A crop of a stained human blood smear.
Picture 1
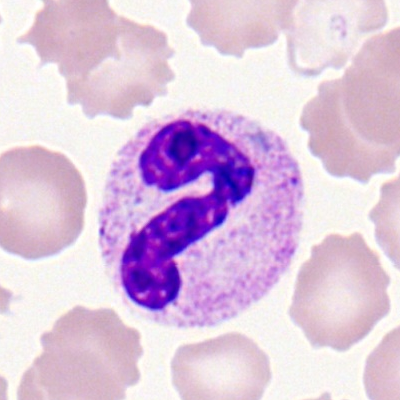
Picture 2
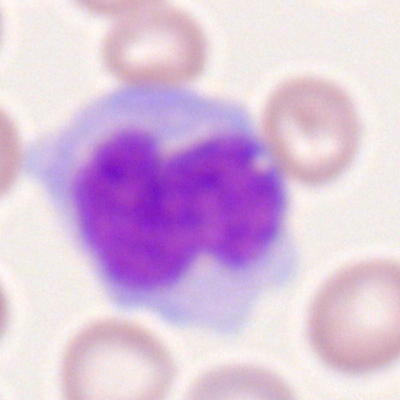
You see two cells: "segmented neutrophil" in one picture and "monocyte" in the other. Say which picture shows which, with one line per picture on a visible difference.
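In picture 1 we see a segmented neutrophil: The cytoplasm is evenly filled with fine lilac granules.
In picture 2 we see a monocyte: No granules can be seen in the cytoplasm.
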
